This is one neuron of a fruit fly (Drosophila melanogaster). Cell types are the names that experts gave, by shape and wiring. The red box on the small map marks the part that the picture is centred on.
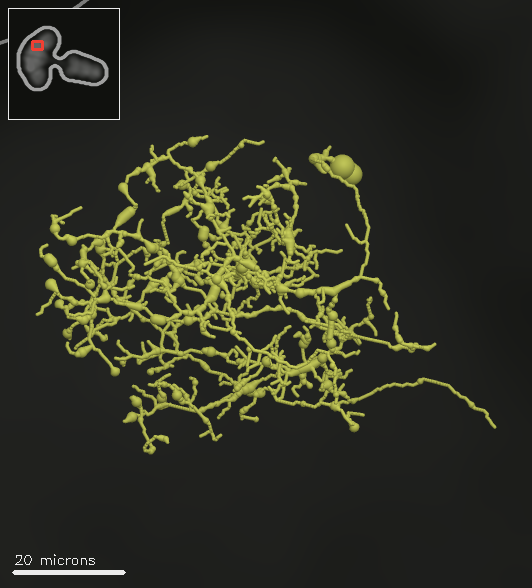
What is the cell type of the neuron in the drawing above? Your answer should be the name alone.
AVLP378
